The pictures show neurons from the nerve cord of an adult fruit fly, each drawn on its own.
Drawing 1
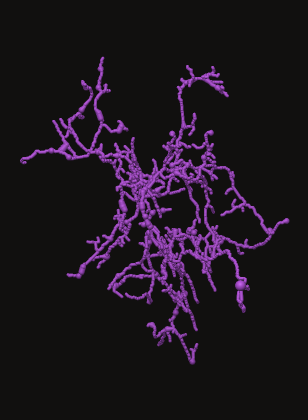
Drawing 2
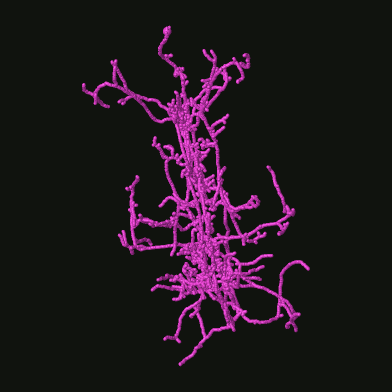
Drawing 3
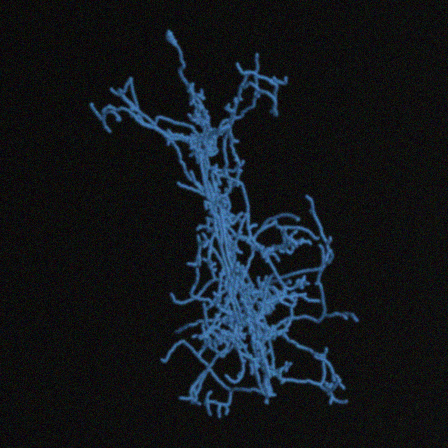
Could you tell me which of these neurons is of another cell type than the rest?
Drawing 1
